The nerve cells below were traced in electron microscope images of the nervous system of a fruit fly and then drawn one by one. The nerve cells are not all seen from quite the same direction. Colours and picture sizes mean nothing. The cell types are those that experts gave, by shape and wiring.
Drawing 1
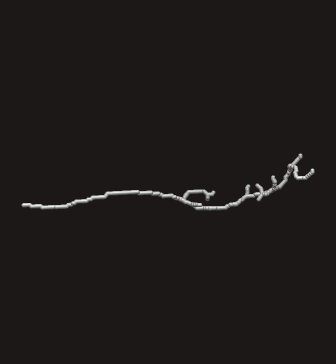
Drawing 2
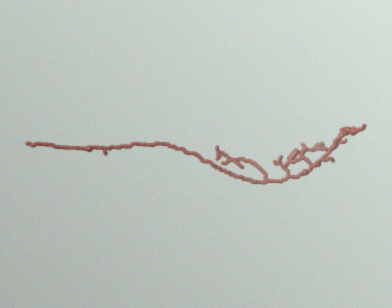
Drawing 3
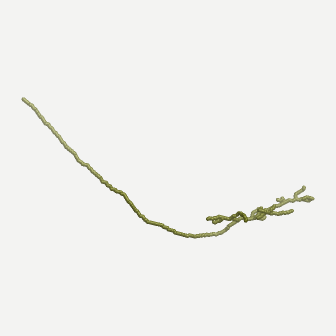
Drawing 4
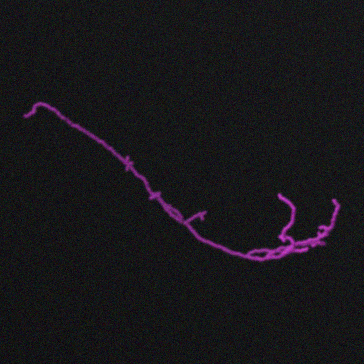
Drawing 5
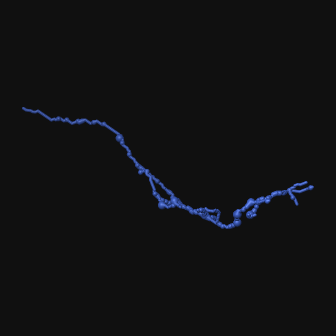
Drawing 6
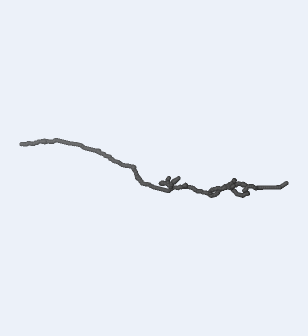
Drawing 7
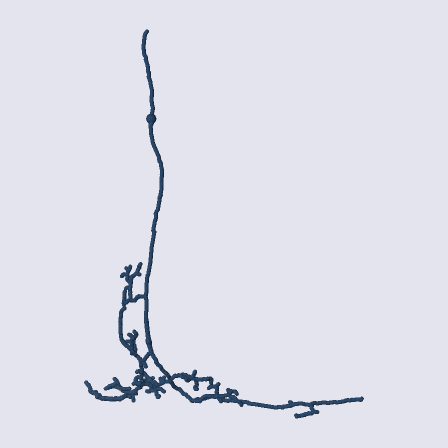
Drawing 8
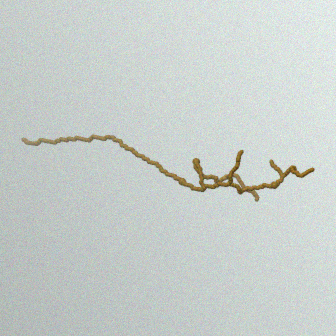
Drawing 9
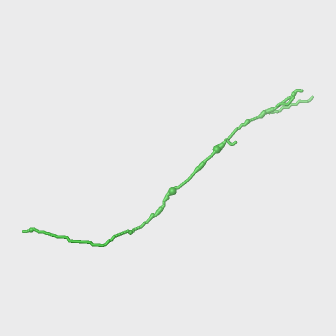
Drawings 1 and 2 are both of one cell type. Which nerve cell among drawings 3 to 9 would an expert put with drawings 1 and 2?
5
